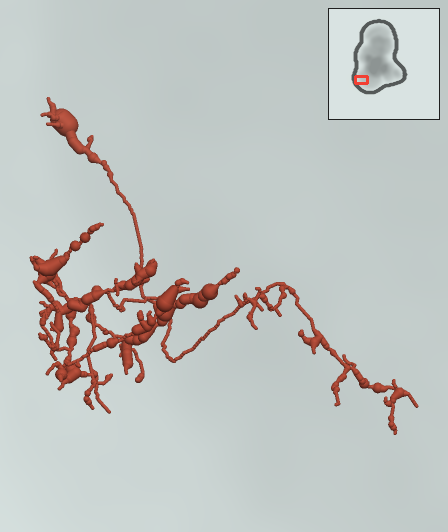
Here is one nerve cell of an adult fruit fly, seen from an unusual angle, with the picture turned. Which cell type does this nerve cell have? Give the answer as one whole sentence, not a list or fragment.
By cell type, this nerve cell is classified as Dm9.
